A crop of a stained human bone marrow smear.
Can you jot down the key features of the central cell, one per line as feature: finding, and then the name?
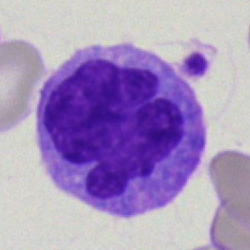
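Outline: roughly round, edge smooth
Nucleus: fills most of the cell, moderate rim of cytoplasm around it
Nucleolus: no distinct one visible
Cytoplasm: pale greyish-blue to lilac
Name: monocyte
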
